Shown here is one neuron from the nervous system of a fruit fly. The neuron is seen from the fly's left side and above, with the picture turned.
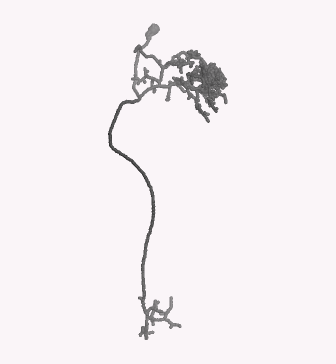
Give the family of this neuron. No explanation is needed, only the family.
hemilineage ALv1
